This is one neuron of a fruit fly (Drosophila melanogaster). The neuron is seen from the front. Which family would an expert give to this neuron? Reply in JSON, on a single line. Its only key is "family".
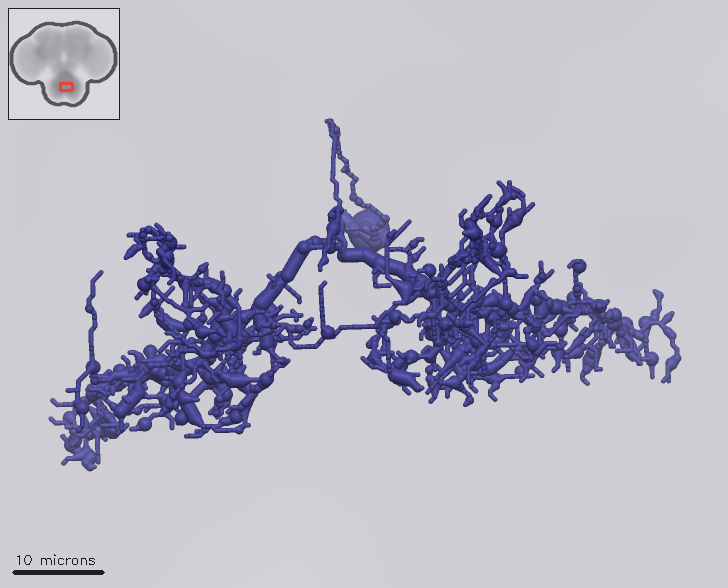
{"family": "hemilineage 00A"}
